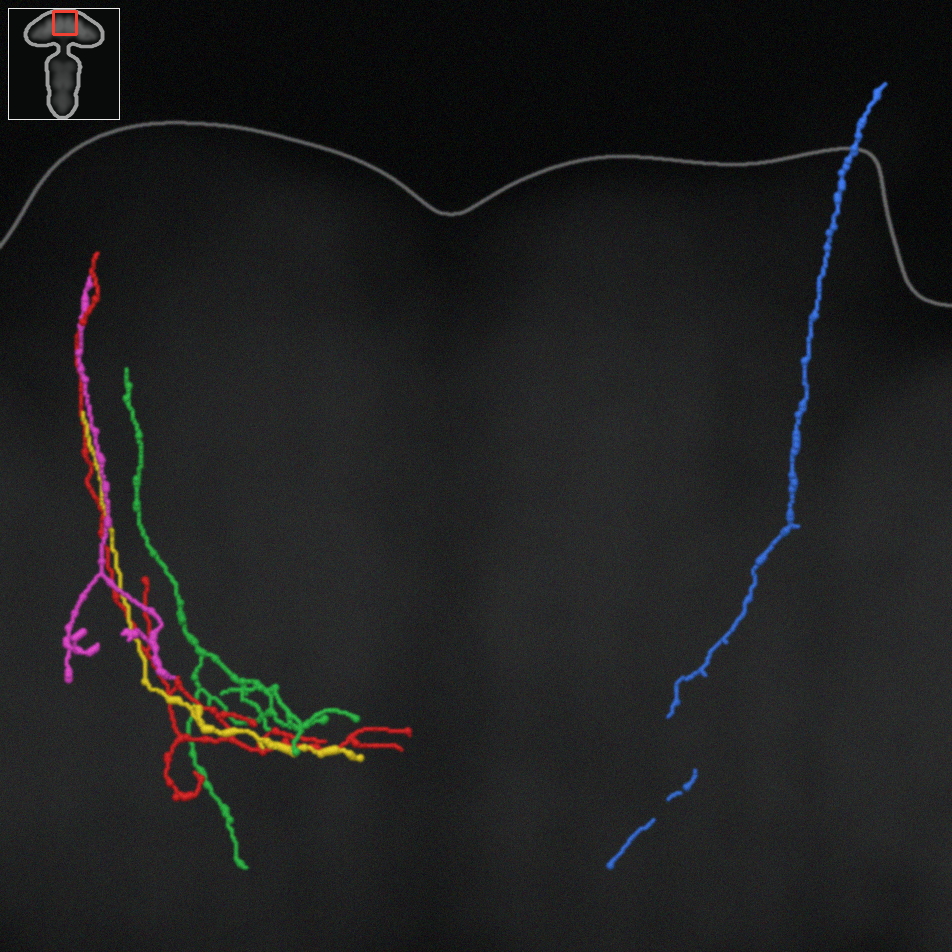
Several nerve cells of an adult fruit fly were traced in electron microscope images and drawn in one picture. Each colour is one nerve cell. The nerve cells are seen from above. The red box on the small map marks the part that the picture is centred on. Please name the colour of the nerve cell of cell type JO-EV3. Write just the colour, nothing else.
green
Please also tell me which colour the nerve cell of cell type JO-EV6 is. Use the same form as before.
blue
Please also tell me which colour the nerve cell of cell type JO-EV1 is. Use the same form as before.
magenta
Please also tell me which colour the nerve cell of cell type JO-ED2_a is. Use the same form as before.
yellow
